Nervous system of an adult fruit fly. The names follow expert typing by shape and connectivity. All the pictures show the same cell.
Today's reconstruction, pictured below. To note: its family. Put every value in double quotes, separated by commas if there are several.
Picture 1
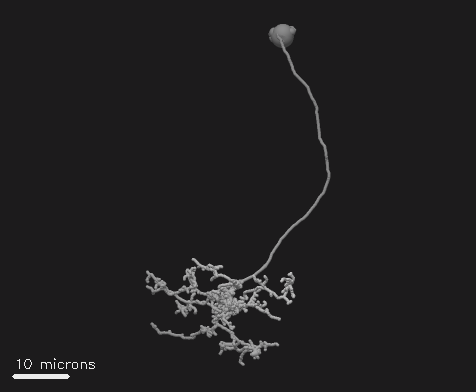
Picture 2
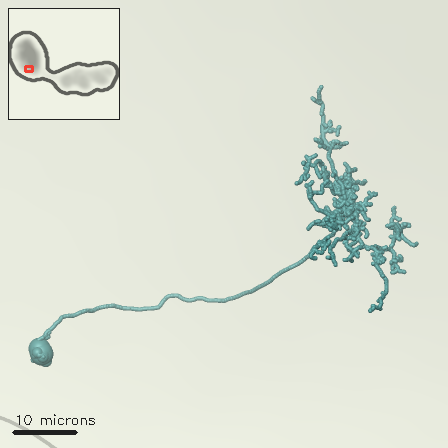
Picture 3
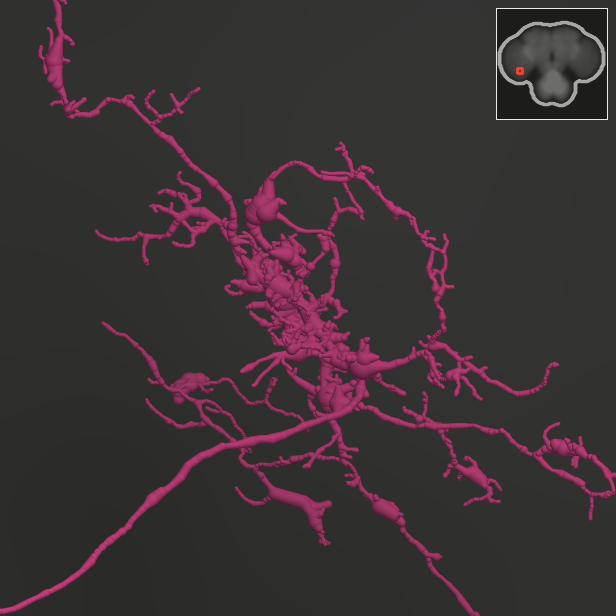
"Dm"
